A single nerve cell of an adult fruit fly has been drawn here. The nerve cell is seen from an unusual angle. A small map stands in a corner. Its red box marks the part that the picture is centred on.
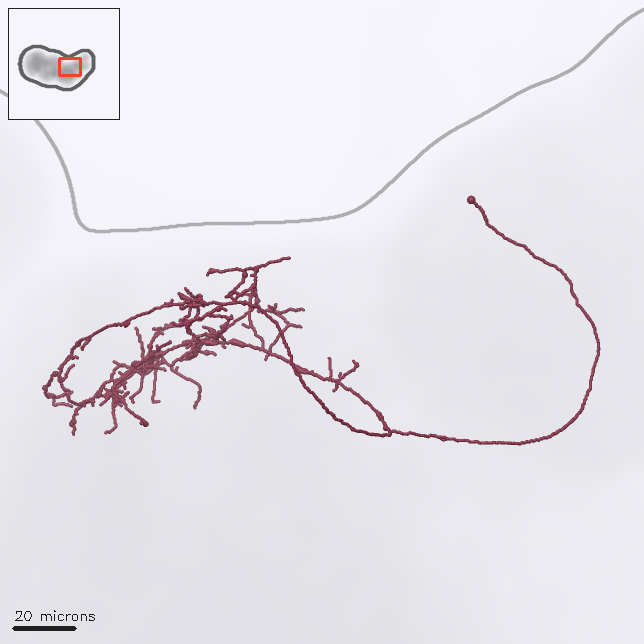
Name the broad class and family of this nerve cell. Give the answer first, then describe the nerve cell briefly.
Its broad class is nerve-cord intrinsic neuron. Its family is hemilineage 19B. From left to right in the picture it spans about 180 microns. The picture shows dozens of branch ends.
